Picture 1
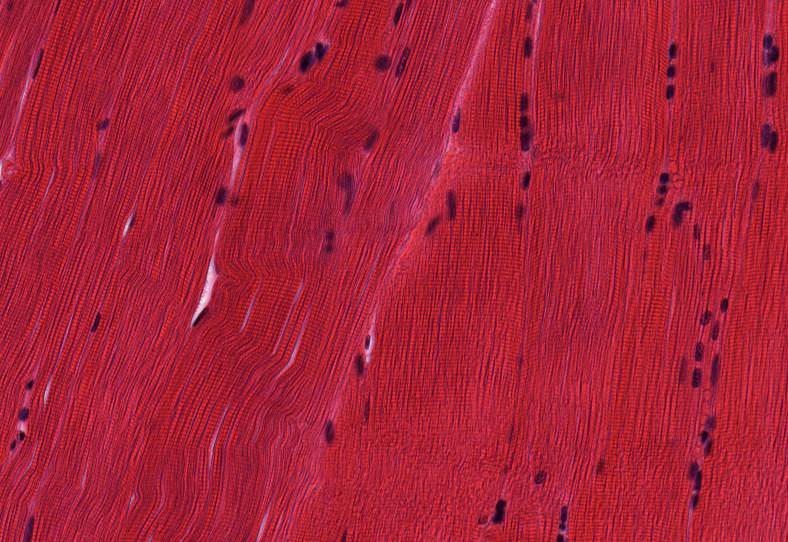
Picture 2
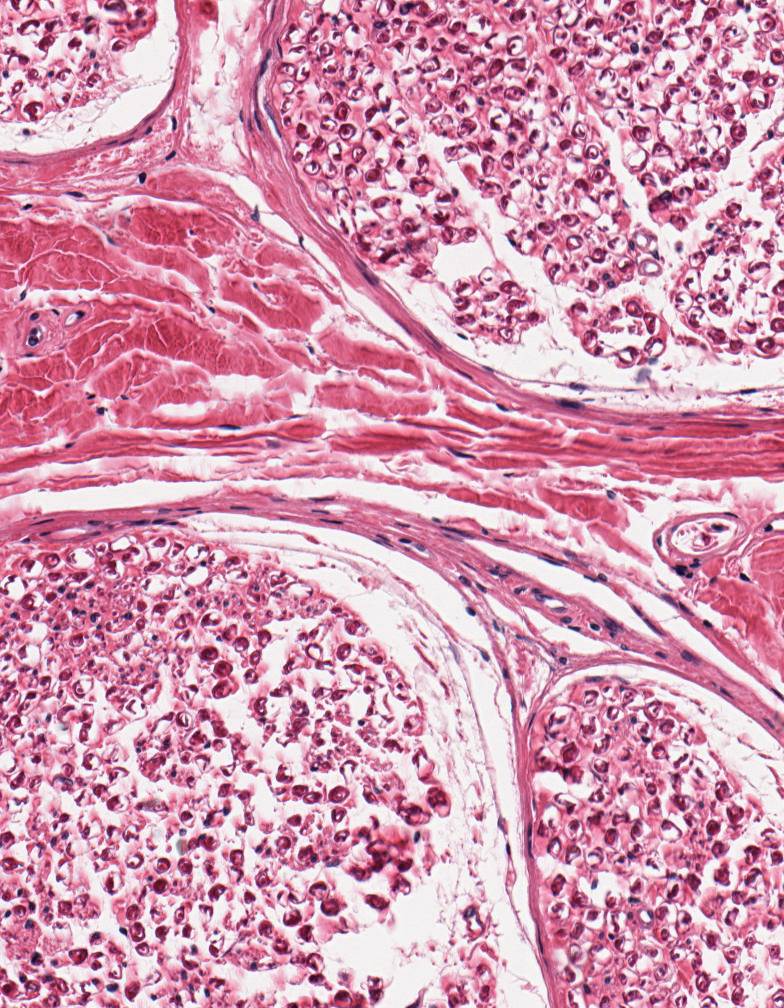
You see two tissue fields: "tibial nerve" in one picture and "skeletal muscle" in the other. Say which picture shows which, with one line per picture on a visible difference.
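The field in picture 1 comes from the skeletal muscle. Long parallel muscle fibres fill the whole field, running roughly from top to bottom with a slight slant.
The field in picture 2 comes from the tibial nerve. Each compartment is packed with many small ring-shaped profiles cut in cross-section, each with a darker central dot.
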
